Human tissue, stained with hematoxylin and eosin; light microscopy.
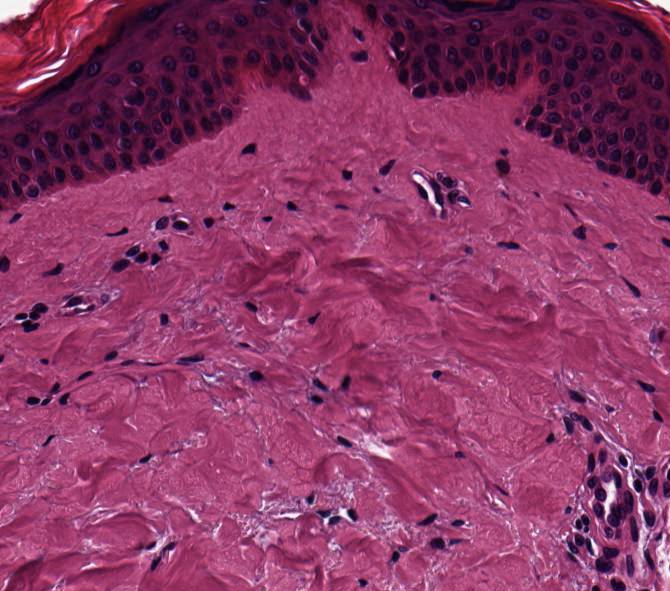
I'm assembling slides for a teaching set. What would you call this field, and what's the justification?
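The field consists mainly of dermis, beneath a strip of epithelium along the top edge. Its connective tissue is built of thick, densely packed, deeply eosinophilic collagen bundles with little clear space between them.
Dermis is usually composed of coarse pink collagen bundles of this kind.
Fibroblast nuclei among the bundles are sparse, small, dark and spindle-shaped.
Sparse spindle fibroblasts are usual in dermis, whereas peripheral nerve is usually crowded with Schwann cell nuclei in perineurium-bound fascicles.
No hair follicles, glands or fat cells are present in this connective tissue.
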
